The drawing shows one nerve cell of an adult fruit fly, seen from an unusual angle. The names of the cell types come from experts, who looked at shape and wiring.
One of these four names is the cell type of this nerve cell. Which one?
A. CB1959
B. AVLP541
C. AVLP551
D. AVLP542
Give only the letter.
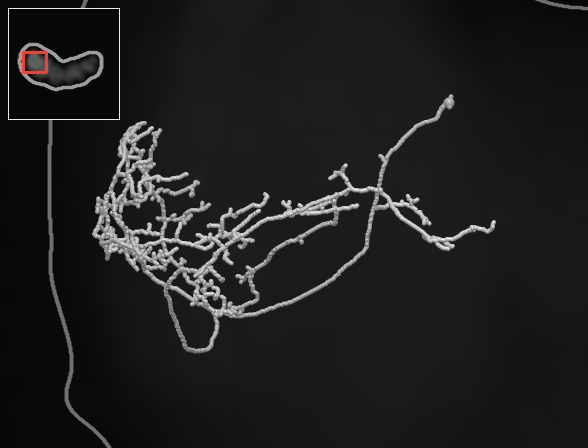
B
